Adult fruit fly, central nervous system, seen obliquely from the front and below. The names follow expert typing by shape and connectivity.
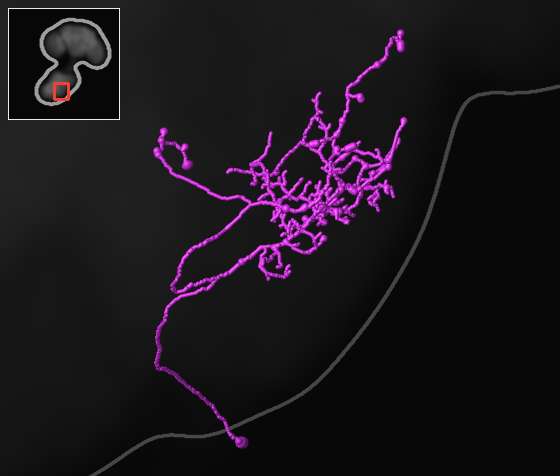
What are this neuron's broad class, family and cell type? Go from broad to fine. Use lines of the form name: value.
broad class: nerve-cord intrinsic neuron
family: hemilineage 01B
cell type: IN01B054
